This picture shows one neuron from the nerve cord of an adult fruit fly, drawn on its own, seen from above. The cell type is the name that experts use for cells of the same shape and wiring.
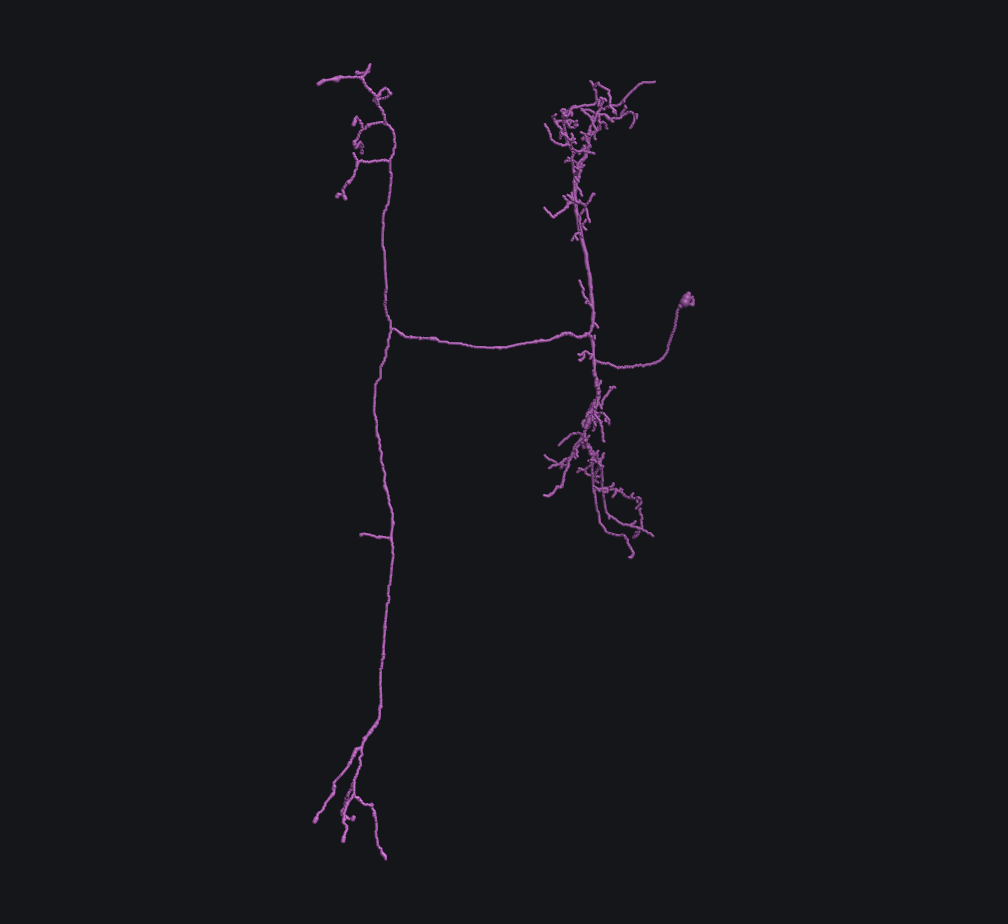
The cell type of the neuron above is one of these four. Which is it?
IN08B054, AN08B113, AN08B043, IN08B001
IN08B054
